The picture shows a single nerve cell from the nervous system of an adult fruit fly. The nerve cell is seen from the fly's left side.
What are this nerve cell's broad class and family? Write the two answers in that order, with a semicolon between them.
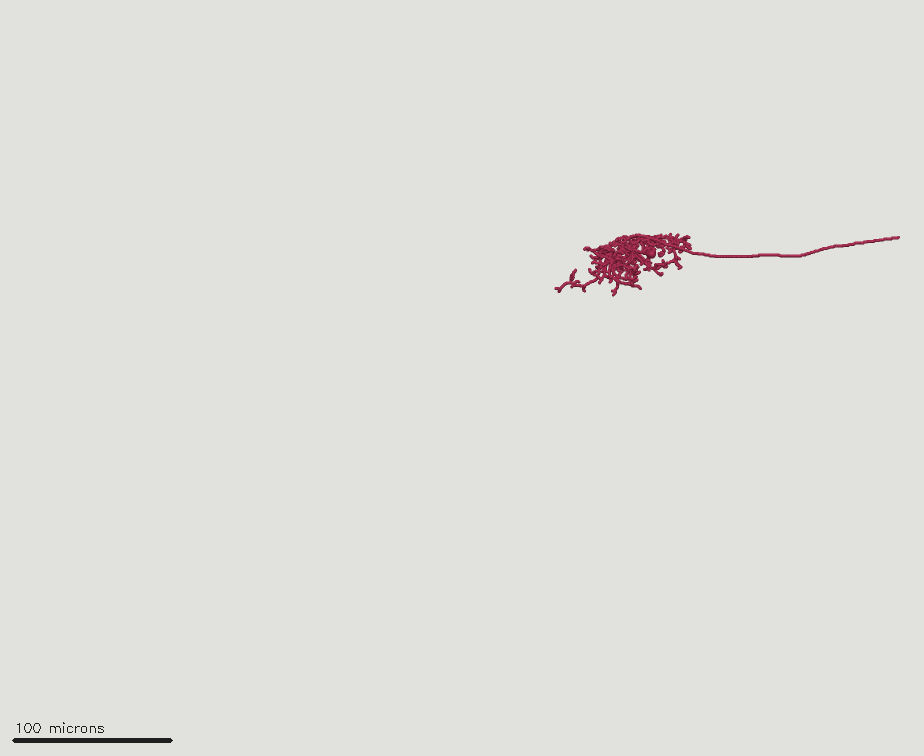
motor neuron of the nerve cord; MNad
